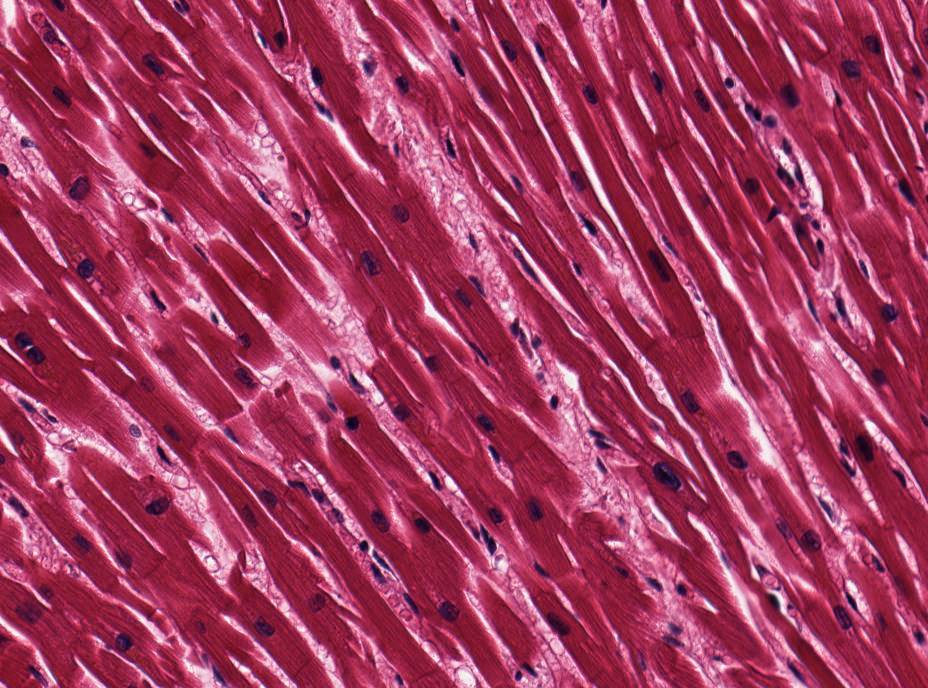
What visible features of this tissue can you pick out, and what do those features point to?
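Checked in turn, the muscle fibres branch and join neighbouring fibres, their cytoplasm stains deep pink-red, and fine cross-striations run across it. Smaller, darker, spindle-shaped nuclei occupy the spaces between fibres. This is left ventricle of the heart.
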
